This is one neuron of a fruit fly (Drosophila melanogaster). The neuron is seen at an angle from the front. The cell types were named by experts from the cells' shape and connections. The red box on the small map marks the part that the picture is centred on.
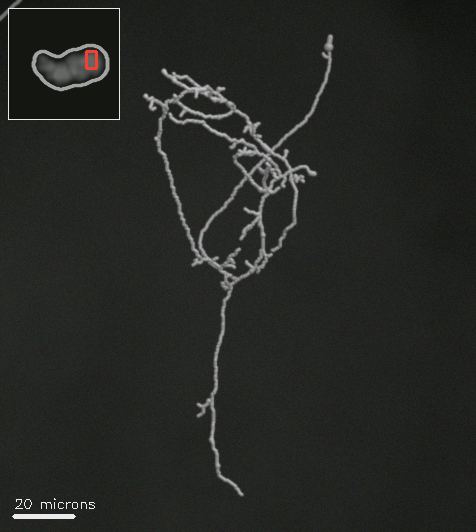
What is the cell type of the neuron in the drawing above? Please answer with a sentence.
The cell type is PLP159.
